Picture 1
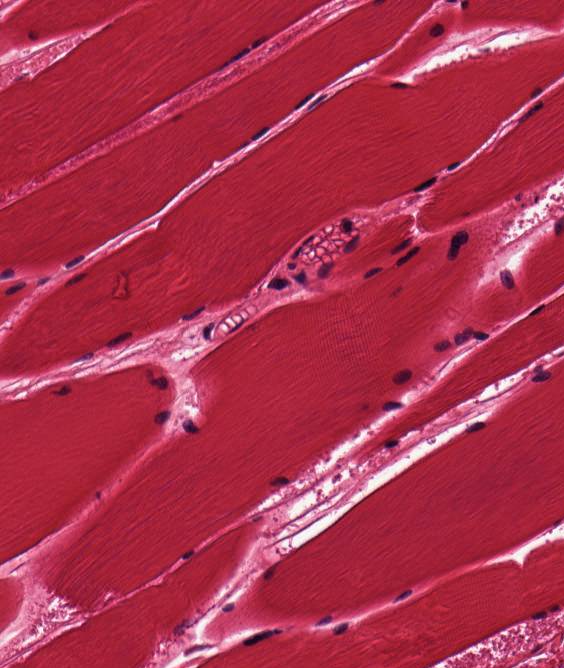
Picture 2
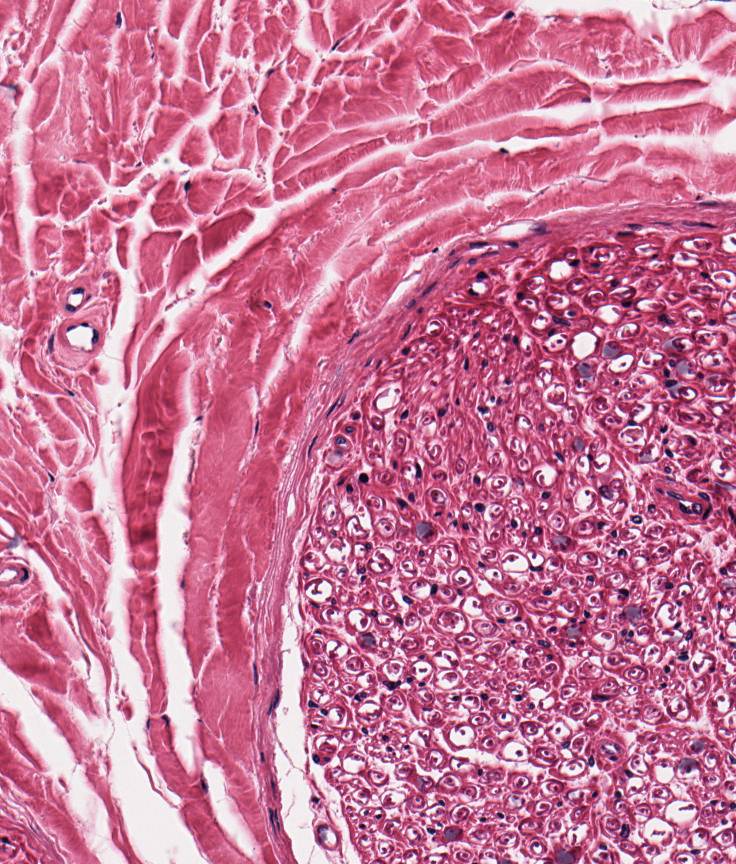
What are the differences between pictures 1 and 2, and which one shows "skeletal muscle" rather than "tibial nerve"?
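Take picture 1 first: it is skeletal muscle, and picture 2 is tibial nerve. Picture 1 shows long parallel fibres cut lengthwise, running diagonally from lower left to upper right, with elongated dark purple nuclei at their edges rather than their centres. The nerve fibres of picture 2 are cut across into many small round profiles, many showing a central pink axon within a pale, clear ring.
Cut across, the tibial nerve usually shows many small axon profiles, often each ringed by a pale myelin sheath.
Between the muscle fibres, look for thin strands of paler pink connective tissue.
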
